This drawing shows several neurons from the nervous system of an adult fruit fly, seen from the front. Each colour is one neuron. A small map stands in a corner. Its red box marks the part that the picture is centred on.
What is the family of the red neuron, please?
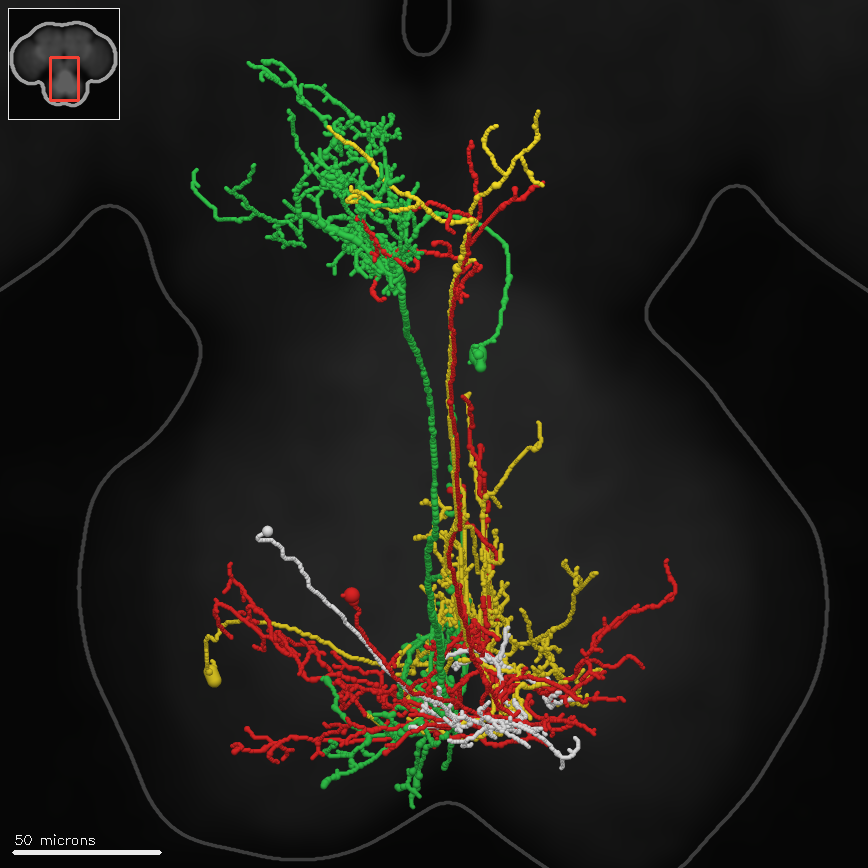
hemilineage 09B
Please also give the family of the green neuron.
hemilineage MX3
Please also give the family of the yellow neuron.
hemilineage 09B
